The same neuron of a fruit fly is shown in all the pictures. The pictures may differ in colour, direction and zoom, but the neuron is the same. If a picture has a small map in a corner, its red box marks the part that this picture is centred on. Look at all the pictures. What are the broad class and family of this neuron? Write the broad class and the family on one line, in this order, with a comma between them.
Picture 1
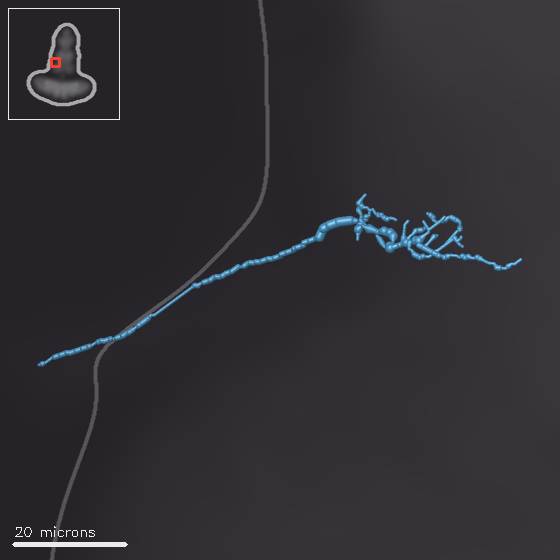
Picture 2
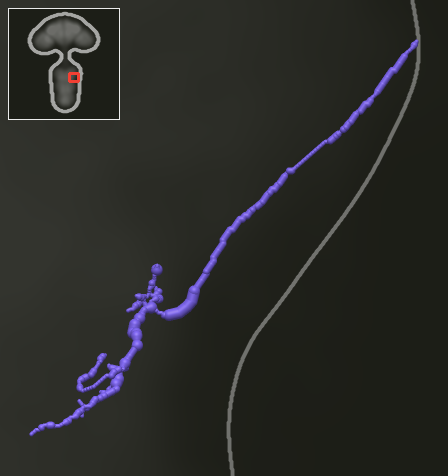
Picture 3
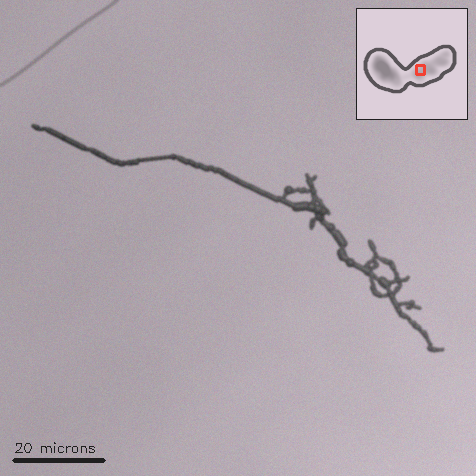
sensory neuron entering the nerve cord, class mechanosensory tactile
